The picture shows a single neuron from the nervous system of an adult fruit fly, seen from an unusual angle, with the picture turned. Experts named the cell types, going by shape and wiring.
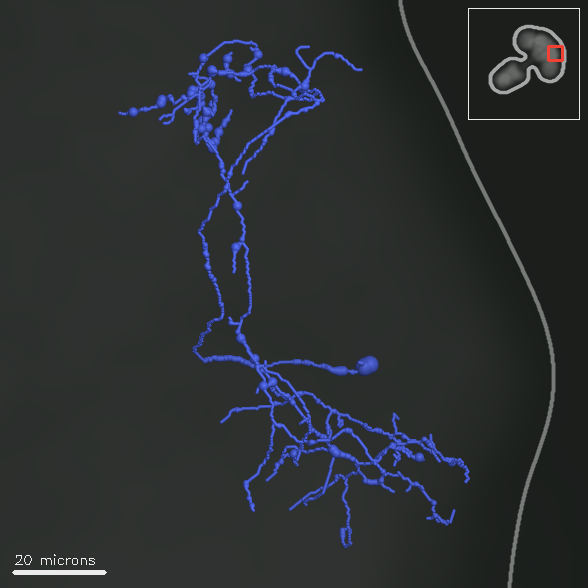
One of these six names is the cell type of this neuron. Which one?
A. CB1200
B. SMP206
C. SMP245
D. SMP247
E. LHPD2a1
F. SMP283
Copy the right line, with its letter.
A. CB1200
